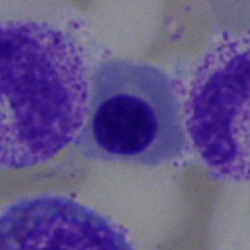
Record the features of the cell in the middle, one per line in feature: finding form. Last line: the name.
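Nucleus: off-centre, over toward the left
Chromatin: dense, deep dark purple
Cytoplasm colour: pale greyish-blue
Cytoplasm amount: a broad rim round the nucleus
Name: erythroblast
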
